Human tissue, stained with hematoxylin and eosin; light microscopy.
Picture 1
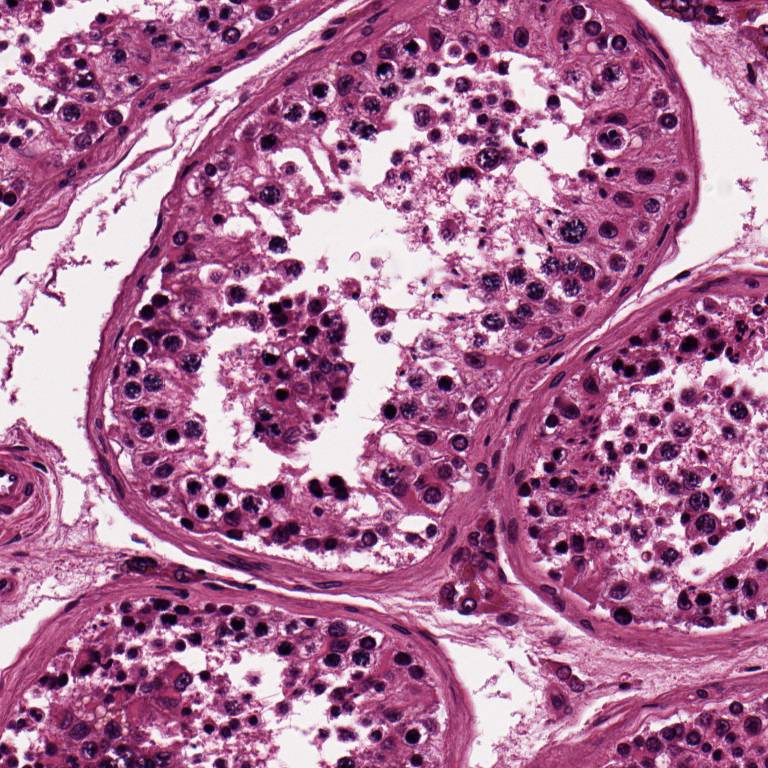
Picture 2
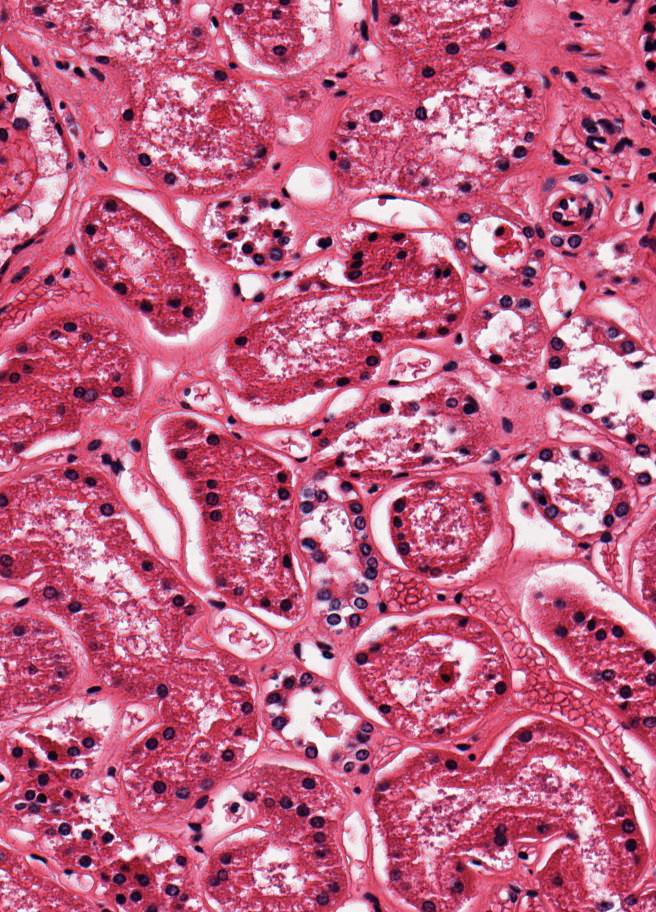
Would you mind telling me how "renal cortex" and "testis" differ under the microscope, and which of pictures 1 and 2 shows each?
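Of the two, picture 1 is testis; picture 2, renal cortex. Testis tubules are lined by stratified epithelium several cells thick, reaching from wall toward lumen, with spermatocytes bearing large round nuclei and coarse clumped chromatin in the middle layers. The central tubule's lumen holds pale pink wispy material and, at lower left, a detached cluster of dark-nucleated cells. Renal cortex is packed with closely set tubules in round, oval and elongated profiles, most lined by cells with abundant, deeply eosinophilic, granular cytoplasm and small, round, dark, mostly basal nuclei.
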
